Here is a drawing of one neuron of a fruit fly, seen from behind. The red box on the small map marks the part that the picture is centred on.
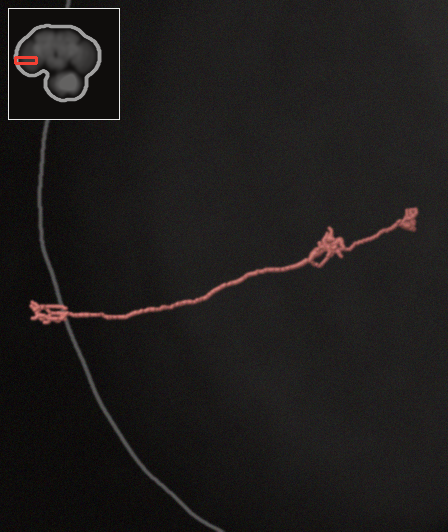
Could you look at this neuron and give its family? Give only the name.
T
